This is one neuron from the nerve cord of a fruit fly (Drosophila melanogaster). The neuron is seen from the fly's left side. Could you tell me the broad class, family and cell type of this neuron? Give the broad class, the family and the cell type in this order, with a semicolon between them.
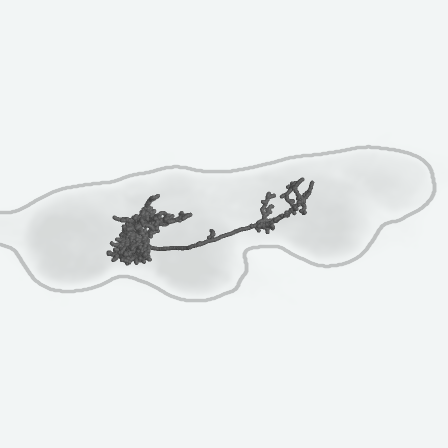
nerve-cord intrinsic neuron; hemilineage 17A; IN17A023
